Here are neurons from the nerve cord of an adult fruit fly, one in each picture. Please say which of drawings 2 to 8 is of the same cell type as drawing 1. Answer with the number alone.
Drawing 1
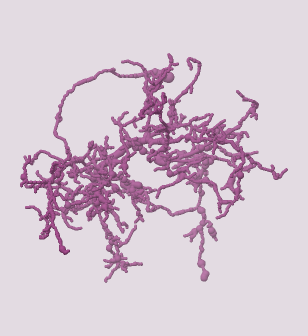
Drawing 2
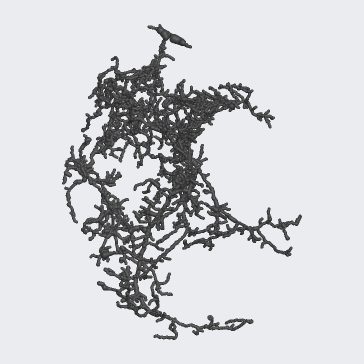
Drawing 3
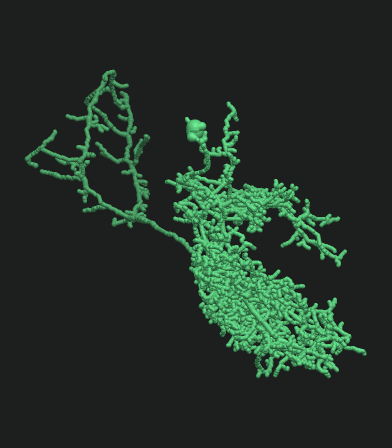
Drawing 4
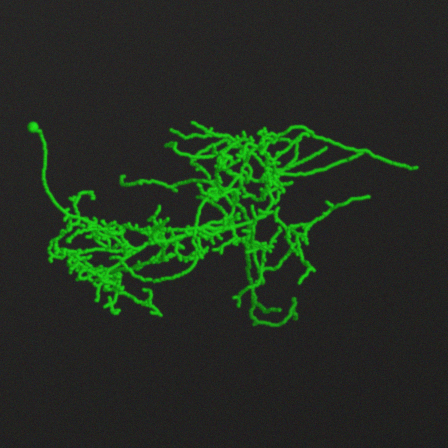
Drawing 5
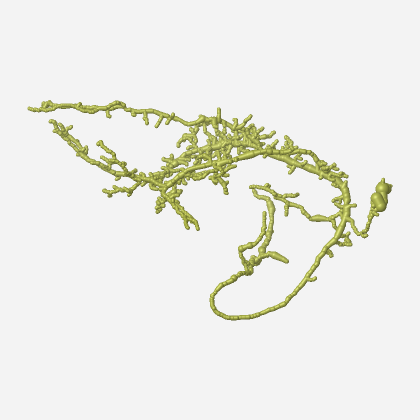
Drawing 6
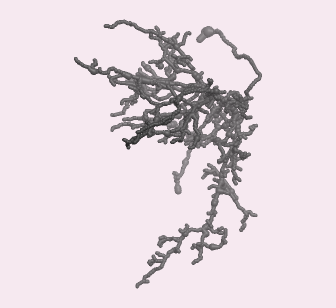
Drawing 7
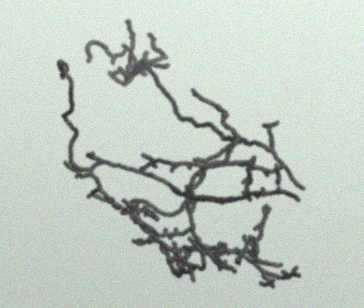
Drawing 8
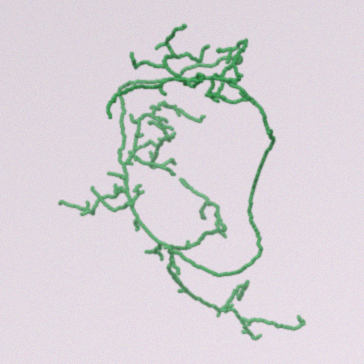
6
